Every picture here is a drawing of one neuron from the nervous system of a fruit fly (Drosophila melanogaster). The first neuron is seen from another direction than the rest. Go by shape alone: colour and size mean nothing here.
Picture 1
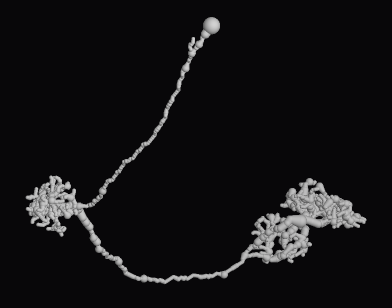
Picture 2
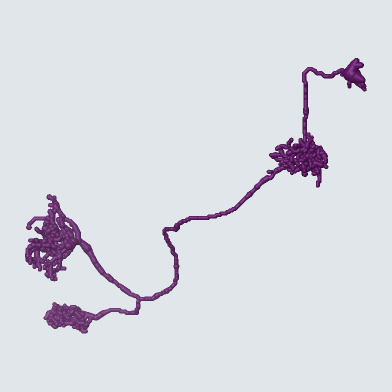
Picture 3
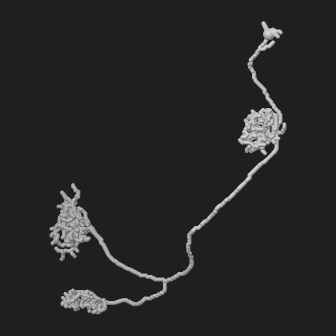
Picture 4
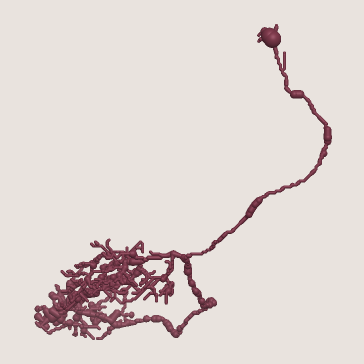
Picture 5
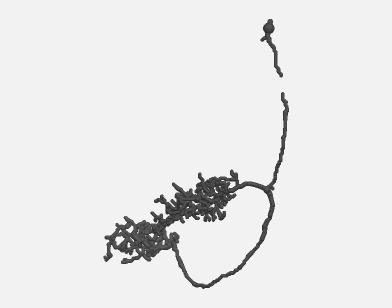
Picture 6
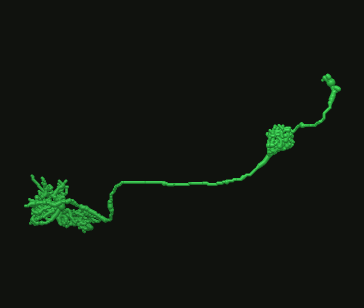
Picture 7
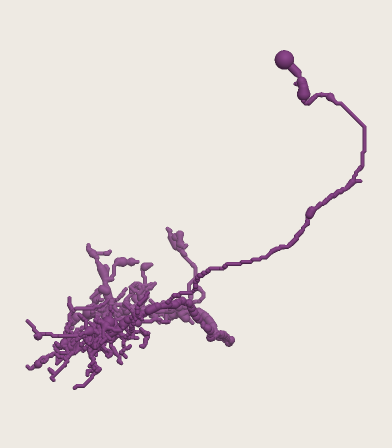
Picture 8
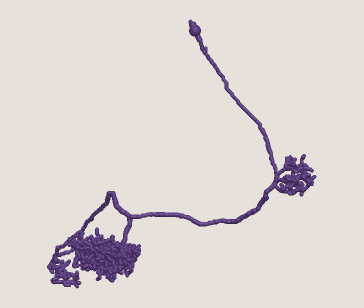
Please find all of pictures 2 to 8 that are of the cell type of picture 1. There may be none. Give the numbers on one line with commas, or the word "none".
2, 3, 6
